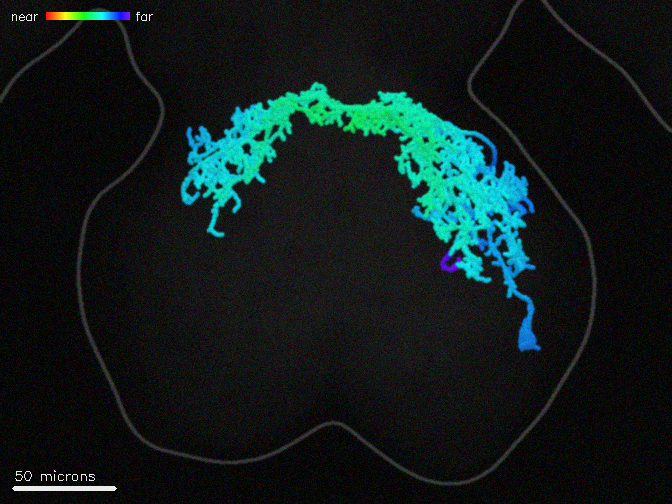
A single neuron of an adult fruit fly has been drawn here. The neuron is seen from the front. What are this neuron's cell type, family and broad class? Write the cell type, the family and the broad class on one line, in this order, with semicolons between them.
MNhl59; MNhl; motor neuron of the nerve cord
